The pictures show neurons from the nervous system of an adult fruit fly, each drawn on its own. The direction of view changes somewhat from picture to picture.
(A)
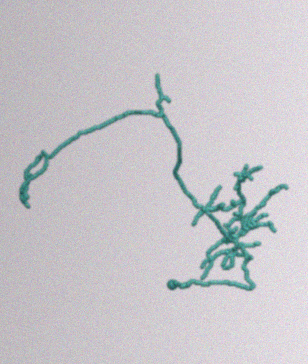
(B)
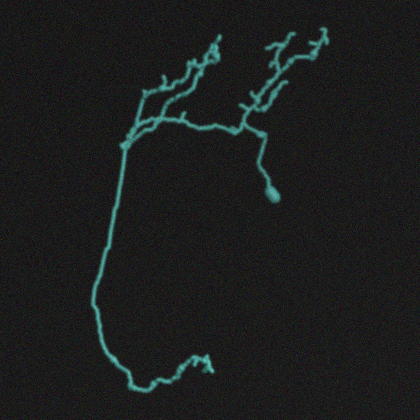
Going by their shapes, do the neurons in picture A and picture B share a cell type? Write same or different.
different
